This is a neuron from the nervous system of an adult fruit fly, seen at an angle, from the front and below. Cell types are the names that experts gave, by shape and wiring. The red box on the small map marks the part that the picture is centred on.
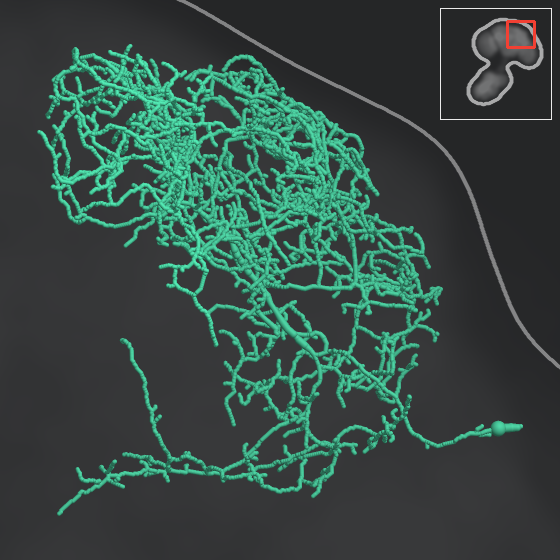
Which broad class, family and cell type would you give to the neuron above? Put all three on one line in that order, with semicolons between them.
central-brain intrinsic neuron; LHCENT; LHCENT10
